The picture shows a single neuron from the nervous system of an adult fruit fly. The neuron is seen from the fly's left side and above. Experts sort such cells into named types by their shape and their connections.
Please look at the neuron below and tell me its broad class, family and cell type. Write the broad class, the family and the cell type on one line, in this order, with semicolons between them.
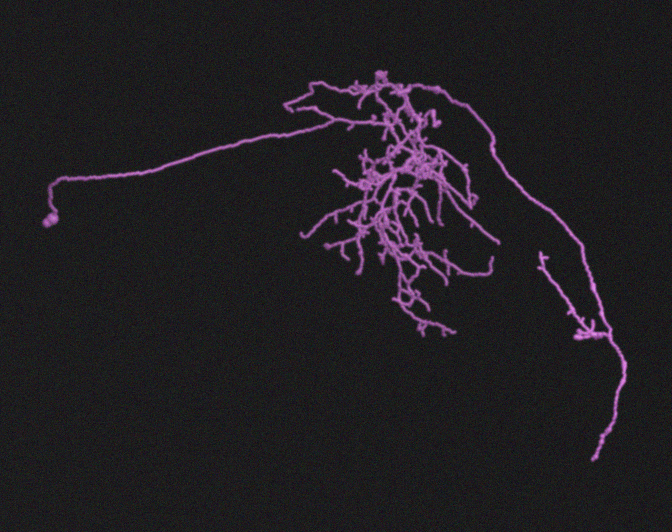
central-brain intrinsic neuron; hemilineage WEDa2; PS055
